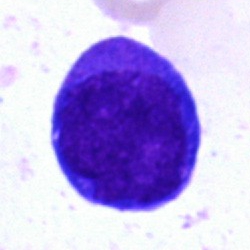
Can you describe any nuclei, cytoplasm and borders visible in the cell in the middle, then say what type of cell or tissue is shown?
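The outline is smooth and oval, slightly taller than it is wide. Only a narrow rim of deep blue cytoplasm surrounds the nucleus. Chromatin is dark purple and finely mottled, not in coarse solid blocks. The cell is a blast.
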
